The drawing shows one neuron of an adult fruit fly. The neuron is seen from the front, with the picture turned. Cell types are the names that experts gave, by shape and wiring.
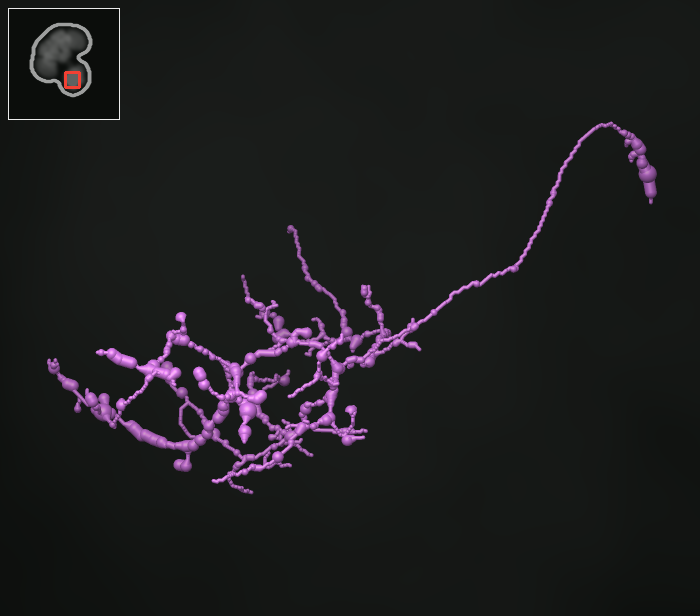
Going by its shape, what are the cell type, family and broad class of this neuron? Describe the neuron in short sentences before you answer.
Its cell body lies at the upper right of the picture. The picture shows dozens of branch ends. Its cell type is IN13B065. The family is hemilineage 13B. It is a nerve-cord intrinsic neuron.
